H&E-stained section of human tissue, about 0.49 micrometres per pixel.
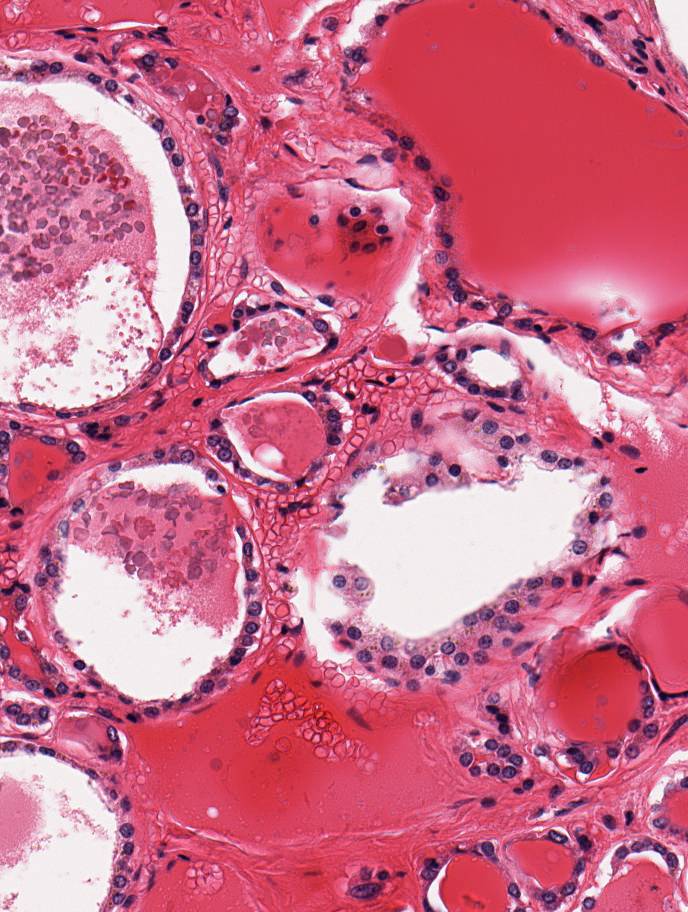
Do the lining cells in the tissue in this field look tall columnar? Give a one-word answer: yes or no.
No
